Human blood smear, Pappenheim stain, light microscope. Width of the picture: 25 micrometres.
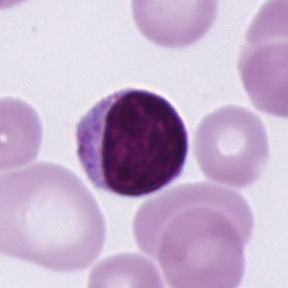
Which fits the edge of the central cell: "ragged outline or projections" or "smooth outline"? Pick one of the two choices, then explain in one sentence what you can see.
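Smooth outline. The outline of the cell is round and smooth.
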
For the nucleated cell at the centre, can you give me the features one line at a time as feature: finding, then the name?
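Nuclear position: off-centre, pushed toward the right side of the cell
Nucleoli: none visible
Cytoplasm: a narrow crescent on the left side only
Vacuoles: none in the cytoplasm
Name: large granular lymphocyte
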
